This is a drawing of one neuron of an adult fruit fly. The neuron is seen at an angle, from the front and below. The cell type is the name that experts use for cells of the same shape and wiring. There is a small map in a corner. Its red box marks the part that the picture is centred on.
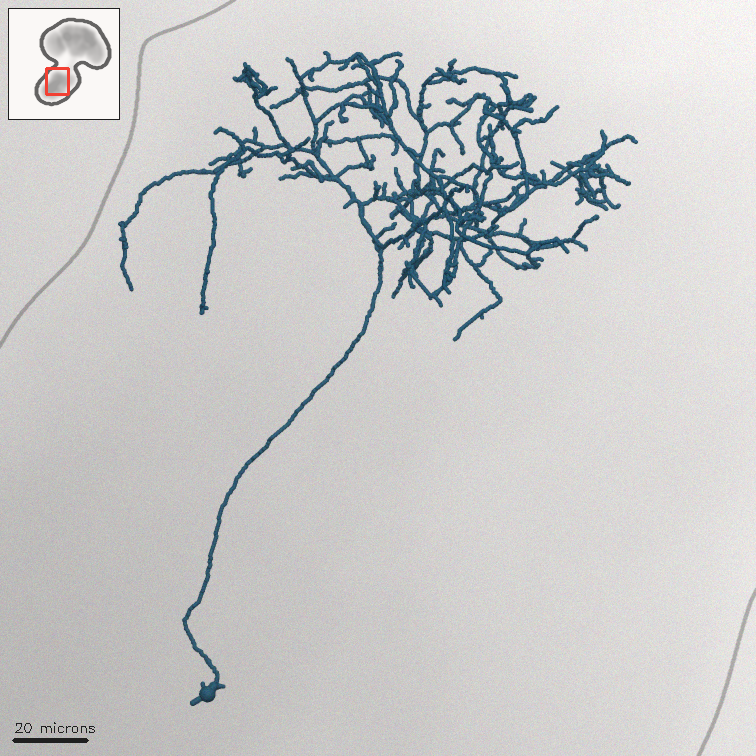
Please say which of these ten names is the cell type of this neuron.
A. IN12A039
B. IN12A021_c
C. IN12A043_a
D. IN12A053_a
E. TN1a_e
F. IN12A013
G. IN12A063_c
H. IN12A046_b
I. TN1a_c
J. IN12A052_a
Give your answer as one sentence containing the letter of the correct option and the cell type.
The cell type for the neuron is option J, which is IN12A052_a.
